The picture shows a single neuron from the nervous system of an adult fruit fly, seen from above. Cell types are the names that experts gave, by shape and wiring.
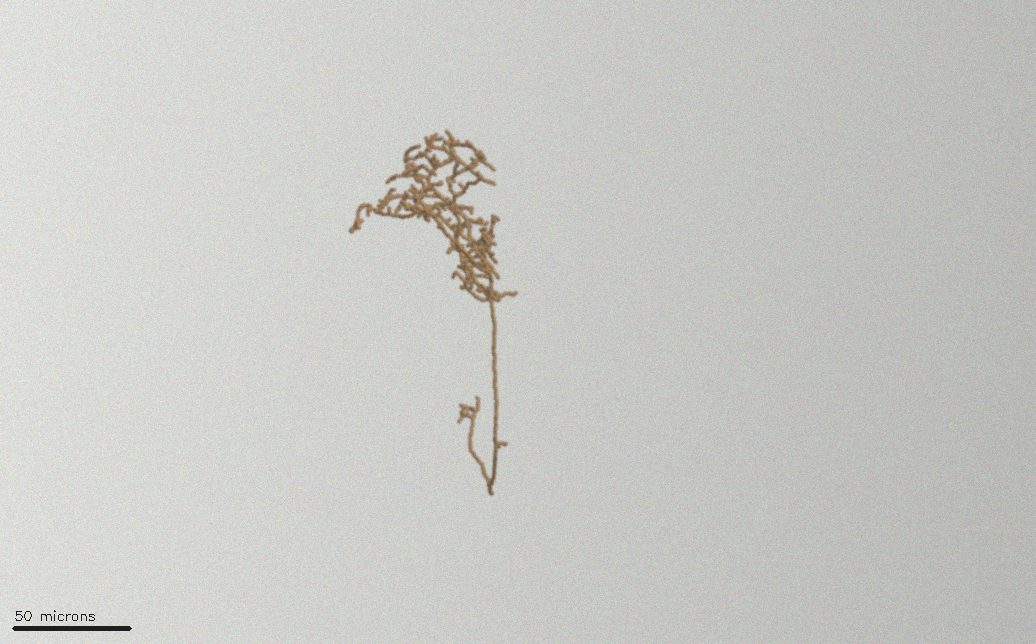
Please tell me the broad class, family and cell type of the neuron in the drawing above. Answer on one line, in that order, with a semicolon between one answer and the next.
central-brain intrinsic neuron; hemilineage LB5; GNG400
